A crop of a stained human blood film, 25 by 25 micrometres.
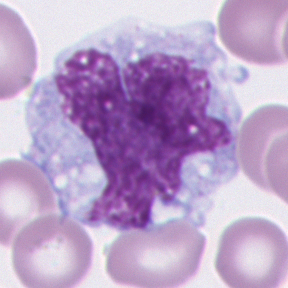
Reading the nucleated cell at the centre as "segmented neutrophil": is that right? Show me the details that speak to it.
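Nucleus: large and irregularly folded into several blunt lobes.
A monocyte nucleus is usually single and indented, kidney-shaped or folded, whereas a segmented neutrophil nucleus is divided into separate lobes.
The folding favours monocyte. Chromatin: purple and loosely textured rather than densely clumped, with no distinct nucleoli.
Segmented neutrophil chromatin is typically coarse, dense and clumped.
The loose texture therefore argues against segmented neutrophil.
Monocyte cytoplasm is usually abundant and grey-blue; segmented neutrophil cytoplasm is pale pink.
Cytoplasm: abundant and pale grey-blue, with small clear vacuoles, in keeping with monocyte. Verdict: monocyte, not segmented neutrophil.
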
